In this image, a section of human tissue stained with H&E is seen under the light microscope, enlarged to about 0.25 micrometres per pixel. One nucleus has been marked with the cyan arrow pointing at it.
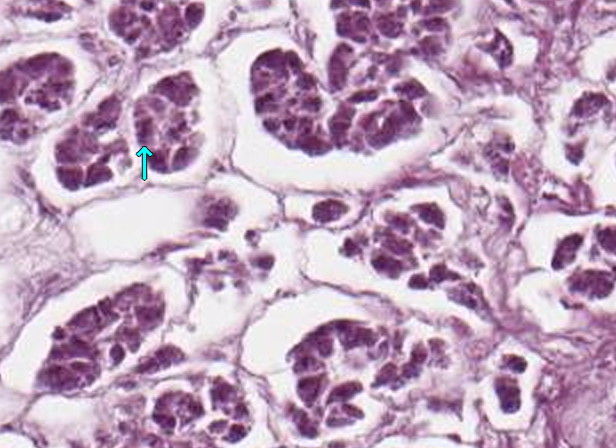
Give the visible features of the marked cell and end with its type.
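Its cytoplasm is deep purple and looks clumped or coarsely granular rather than smooth. It sits at the outer edge of a rounded cluster of such dark cells. That cluster is set off from the surrounding thin pink fibres by a clear white gap. This is a pancreatic acinar cell.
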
